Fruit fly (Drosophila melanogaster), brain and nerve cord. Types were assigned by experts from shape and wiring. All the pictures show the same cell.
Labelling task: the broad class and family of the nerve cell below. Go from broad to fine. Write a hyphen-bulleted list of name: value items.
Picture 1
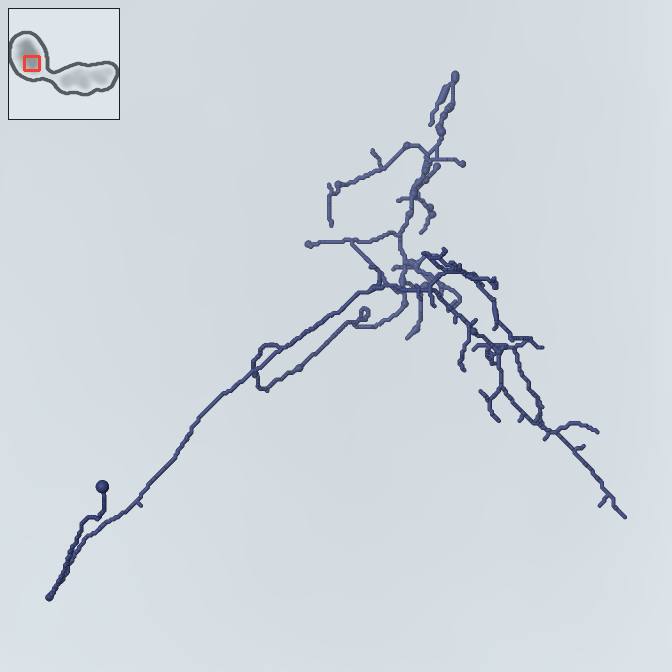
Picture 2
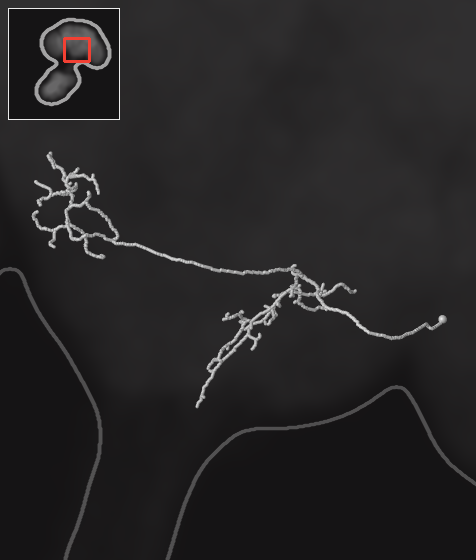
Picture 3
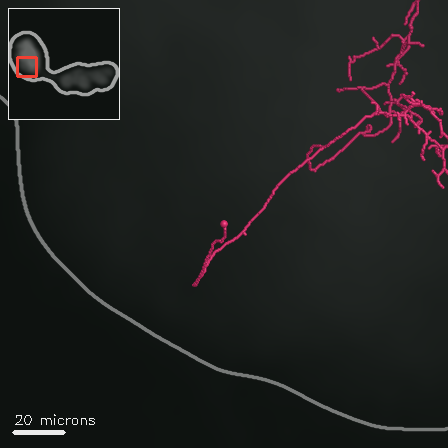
- broad class: central-brain intrinsic neuron
- family: hemilineage MX7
